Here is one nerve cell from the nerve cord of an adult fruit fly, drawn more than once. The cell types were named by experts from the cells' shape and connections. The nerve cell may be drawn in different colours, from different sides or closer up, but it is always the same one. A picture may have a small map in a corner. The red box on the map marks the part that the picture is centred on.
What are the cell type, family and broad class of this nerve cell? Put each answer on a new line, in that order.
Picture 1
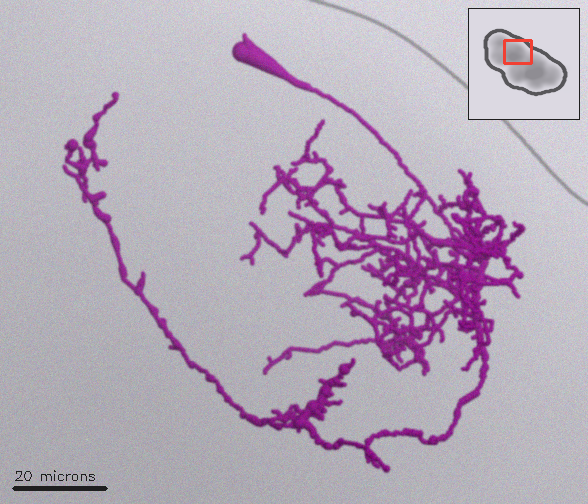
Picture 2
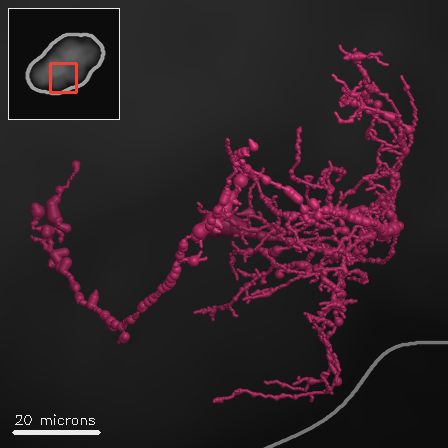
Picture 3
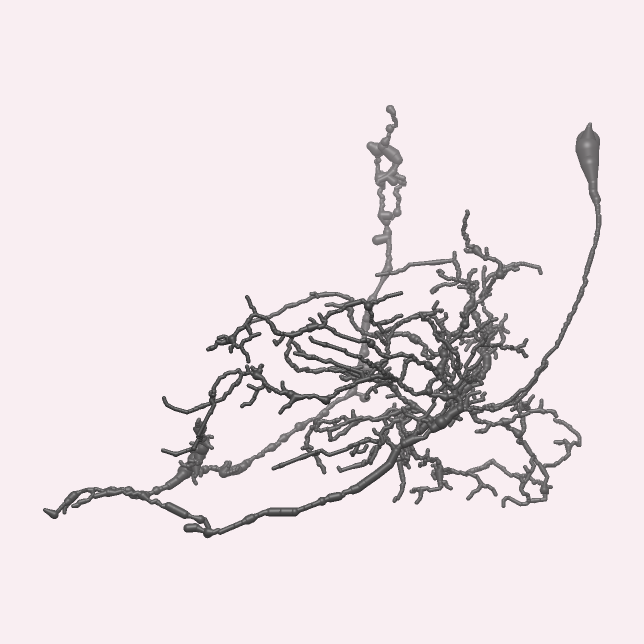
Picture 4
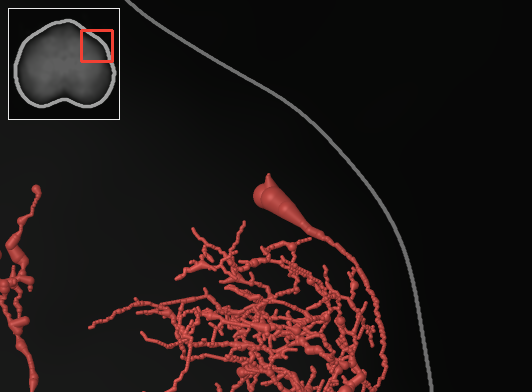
IN09A021
hemilineage 09A
nerve-cord intrinsic neuron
